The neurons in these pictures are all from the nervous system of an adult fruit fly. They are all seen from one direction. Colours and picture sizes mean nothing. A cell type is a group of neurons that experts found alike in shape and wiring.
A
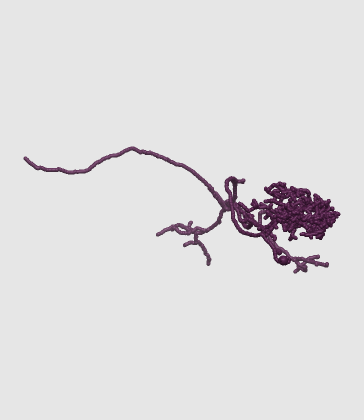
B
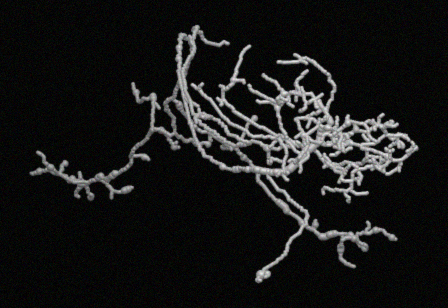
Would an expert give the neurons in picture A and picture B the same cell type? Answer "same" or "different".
same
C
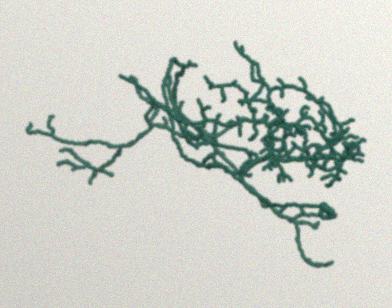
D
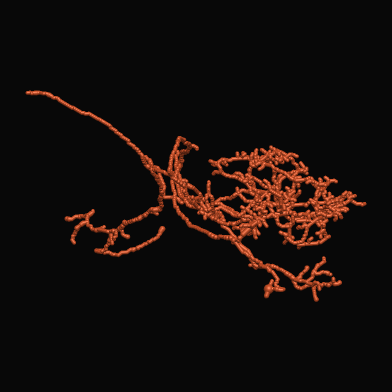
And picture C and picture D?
same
